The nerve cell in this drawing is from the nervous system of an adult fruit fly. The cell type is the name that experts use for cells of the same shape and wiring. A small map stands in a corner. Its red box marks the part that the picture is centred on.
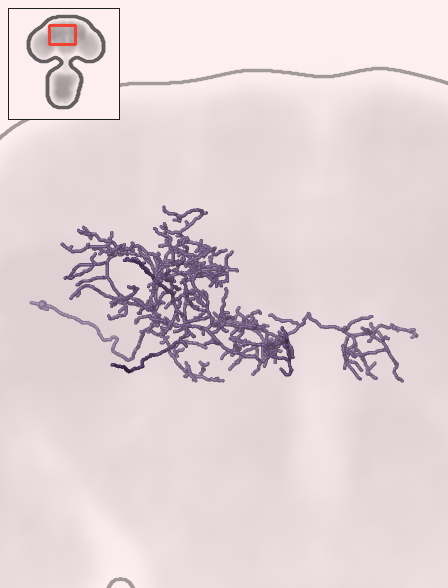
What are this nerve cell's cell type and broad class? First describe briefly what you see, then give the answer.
The cell body is on the left of the picture. The picture shows dozens of branch ends. The cell type is CL316. It is a central-brain intrinsic neuron.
